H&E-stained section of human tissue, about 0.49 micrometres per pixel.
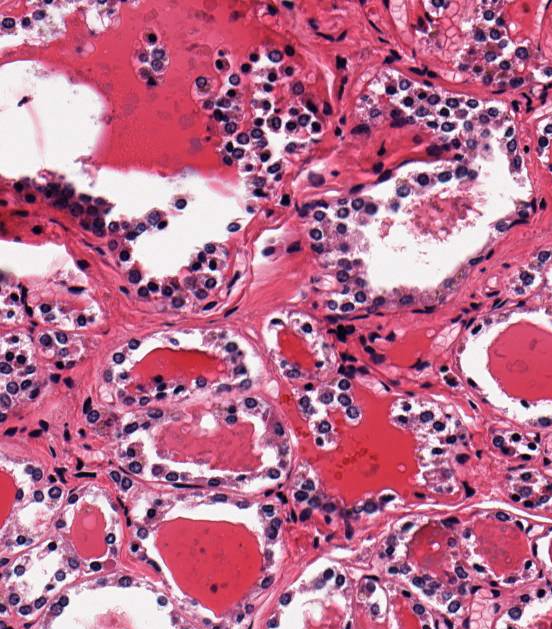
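Thyroid here shows closely packed rounded and irregular units around central spaces, and many of those spaces, especially in the lower half, hold homogeneous bright pink material. The lining cells have small, round, dark nuclei, and thin pink fibrous septa with spindle-shaped nuclei run between the units.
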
